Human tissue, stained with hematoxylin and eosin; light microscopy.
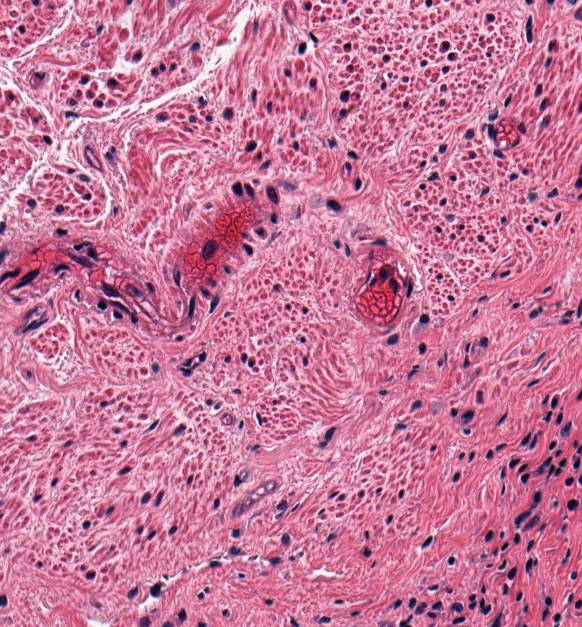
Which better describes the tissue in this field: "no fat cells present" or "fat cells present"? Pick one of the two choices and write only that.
No fat cells present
